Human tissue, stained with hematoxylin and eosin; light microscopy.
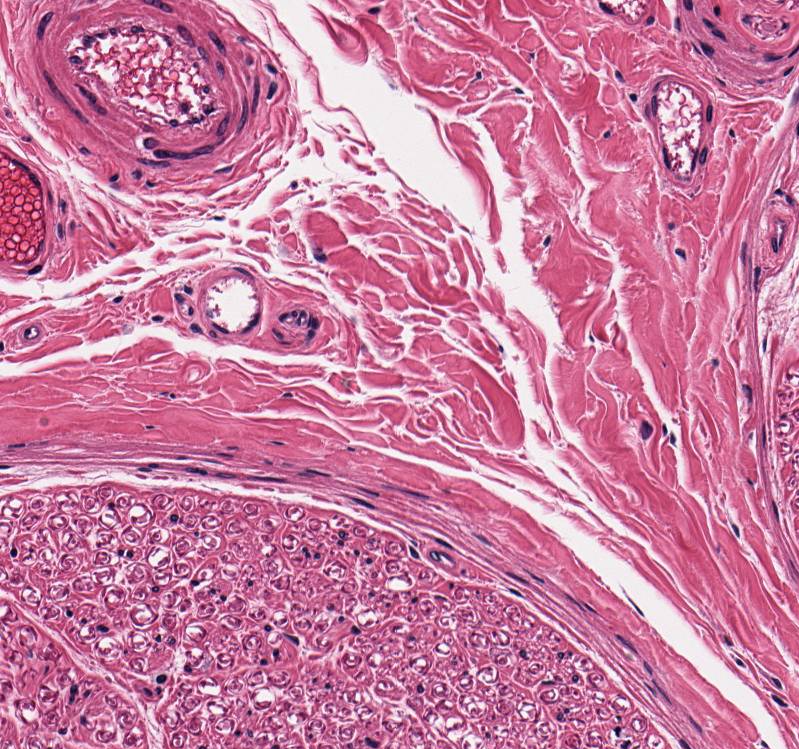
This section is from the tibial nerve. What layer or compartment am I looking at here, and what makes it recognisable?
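Epineurium is what you see above the nerve bundle. There, dense pink collagen bundles run in varying directions, with only sparse flattened nuclei.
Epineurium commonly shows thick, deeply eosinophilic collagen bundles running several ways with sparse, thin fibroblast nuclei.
The rounded bundle, lower left, is cut across: each fibre is a central dot in a pale halo.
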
